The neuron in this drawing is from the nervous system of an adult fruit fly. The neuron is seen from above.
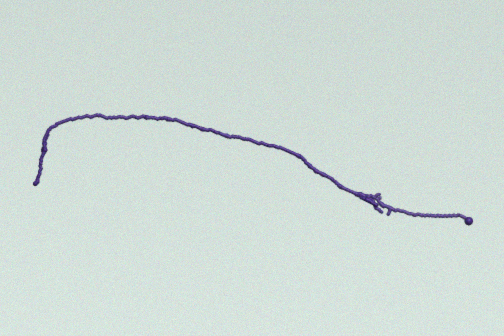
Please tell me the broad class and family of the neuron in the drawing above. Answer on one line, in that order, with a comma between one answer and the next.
optic-lobe intrinsic neuron, L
